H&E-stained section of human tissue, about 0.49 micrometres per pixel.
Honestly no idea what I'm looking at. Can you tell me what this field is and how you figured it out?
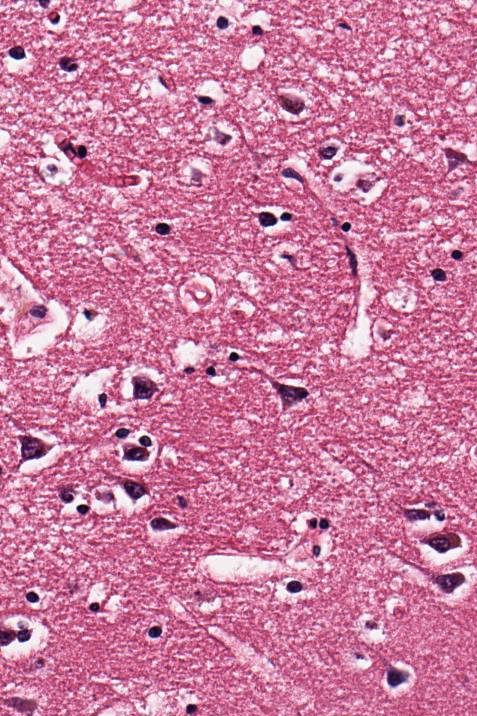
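Cerebral cortex occupies the field. The background is a finely fibrillary, finely vacuolated pink meshwork with cells scattered singly and no organized units, epithelium, glands or tubules.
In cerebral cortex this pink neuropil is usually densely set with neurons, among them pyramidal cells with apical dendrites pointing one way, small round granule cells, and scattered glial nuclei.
Just below the centre, and scattered elsewhere, larger cells have dark, angular bodies that taper into a single process. Many small, round, dark nuclei without visible cytoplasm are dotted evenly throughout.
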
